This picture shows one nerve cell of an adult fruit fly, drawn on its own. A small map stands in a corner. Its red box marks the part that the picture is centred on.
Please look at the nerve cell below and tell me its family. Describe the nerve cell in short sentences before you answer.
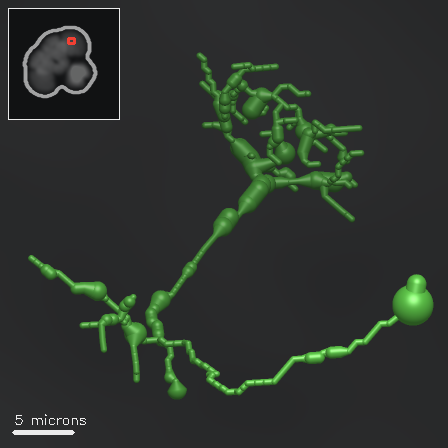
From left to right in the picture it spans about 35 microns. In this view it is about as wide as it is tall. Its broad class is optic-lobe intrinsic neuron. Its family is T.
